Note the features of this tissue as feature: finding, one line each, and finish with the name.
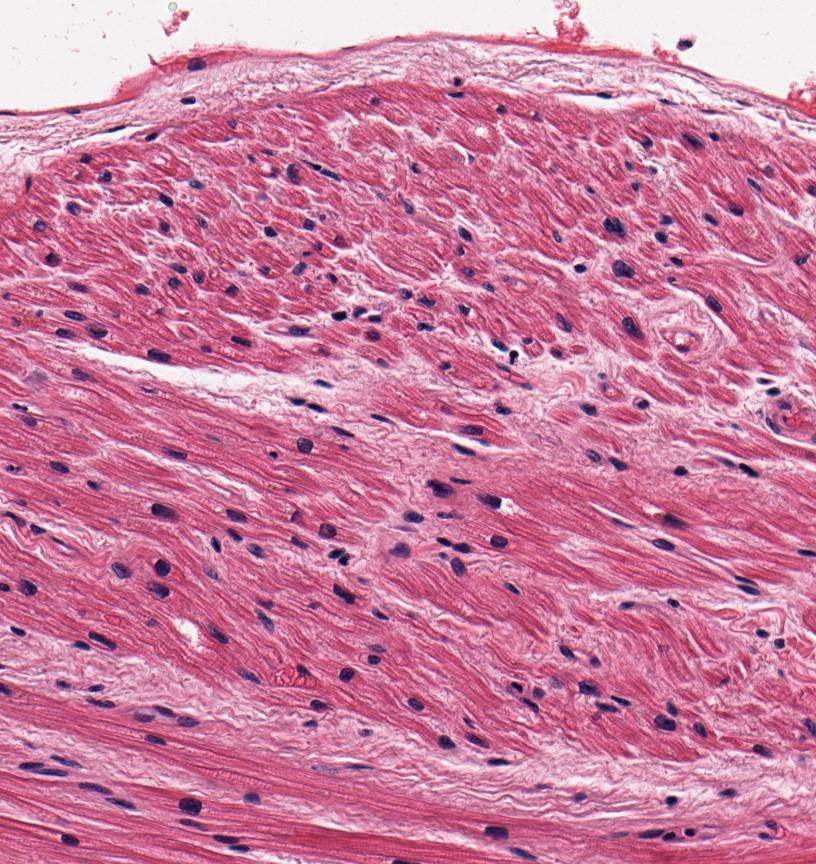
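Field: almost entirely bundles of pink muscle fibres, pale wispy connective tissue between
Upper field: short fibres, irregular interlacing directions
Fibres: fine longitudinal lines
Top edge: thin pale pink fibrous covering layer
Name: atrial appendage of the heart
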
